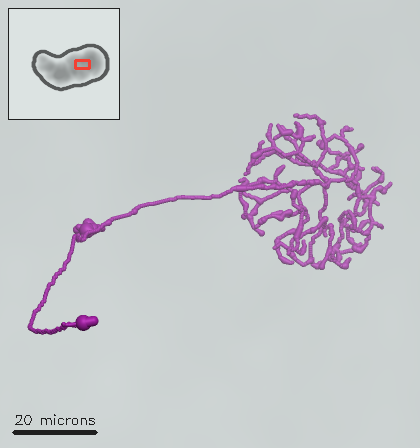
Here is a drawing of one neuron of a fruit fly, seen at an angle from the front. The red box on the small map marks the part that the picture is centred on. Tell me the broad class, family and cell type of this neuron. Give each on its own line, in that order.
central-brain intrinsic neuron
hemilineage EBa1
ER3d_e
